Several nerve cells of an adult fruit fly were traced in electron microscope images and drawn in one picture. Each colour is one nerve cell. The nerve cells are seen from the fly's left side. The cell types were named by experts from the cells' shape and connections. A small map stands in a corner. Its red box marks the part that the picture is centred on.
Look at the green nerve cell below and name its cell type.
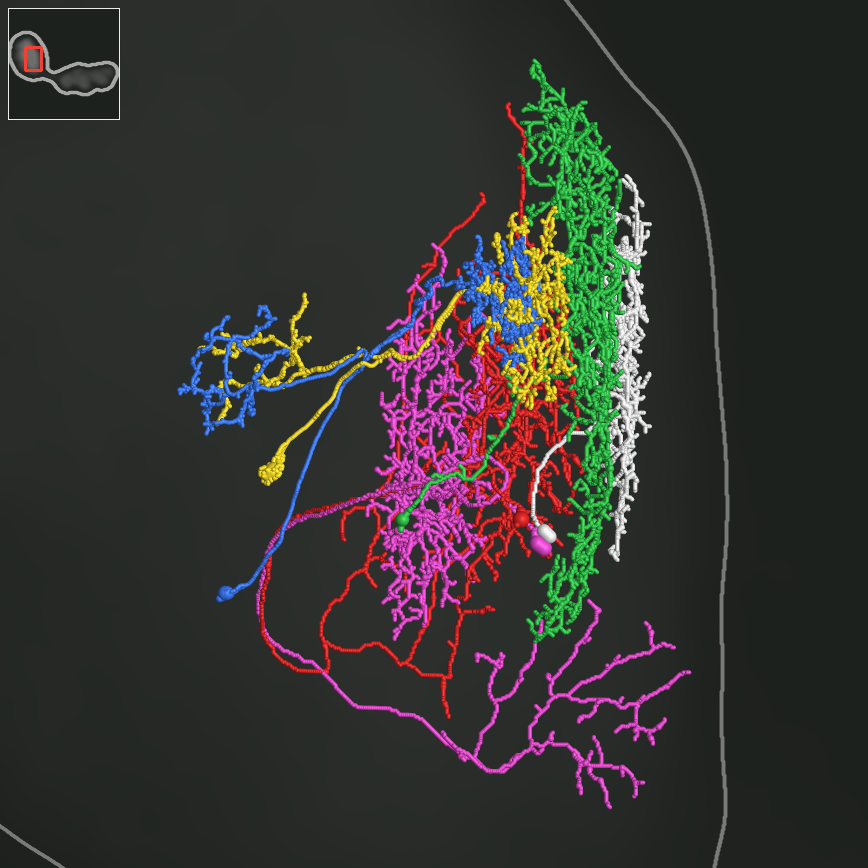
Li26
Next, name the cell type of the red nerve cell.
MeLo10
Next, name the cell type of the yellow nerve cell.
LC4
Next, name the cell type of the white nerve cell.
Li25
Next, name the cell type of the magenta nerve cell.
MeLo12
